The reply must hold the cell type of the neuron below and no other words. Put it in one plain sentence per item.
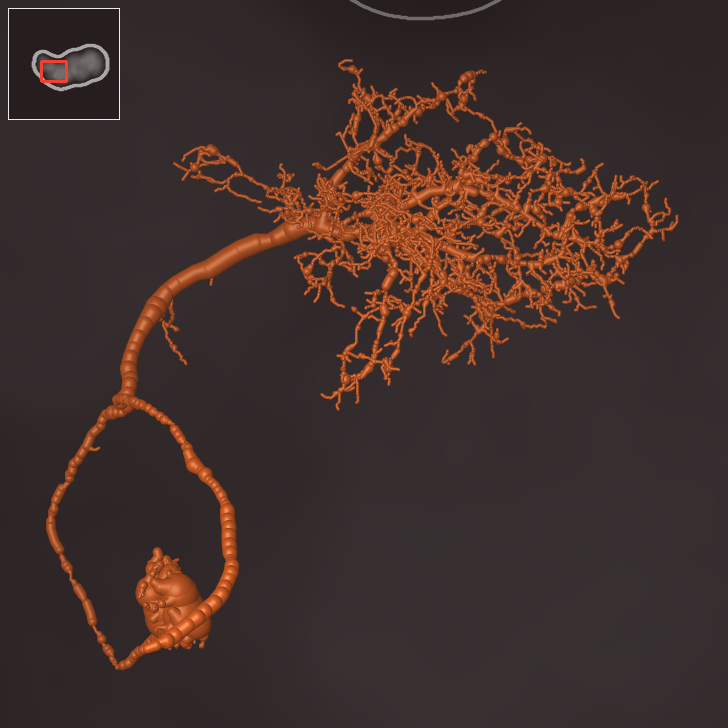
The cell type is DVMn 1a-c.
